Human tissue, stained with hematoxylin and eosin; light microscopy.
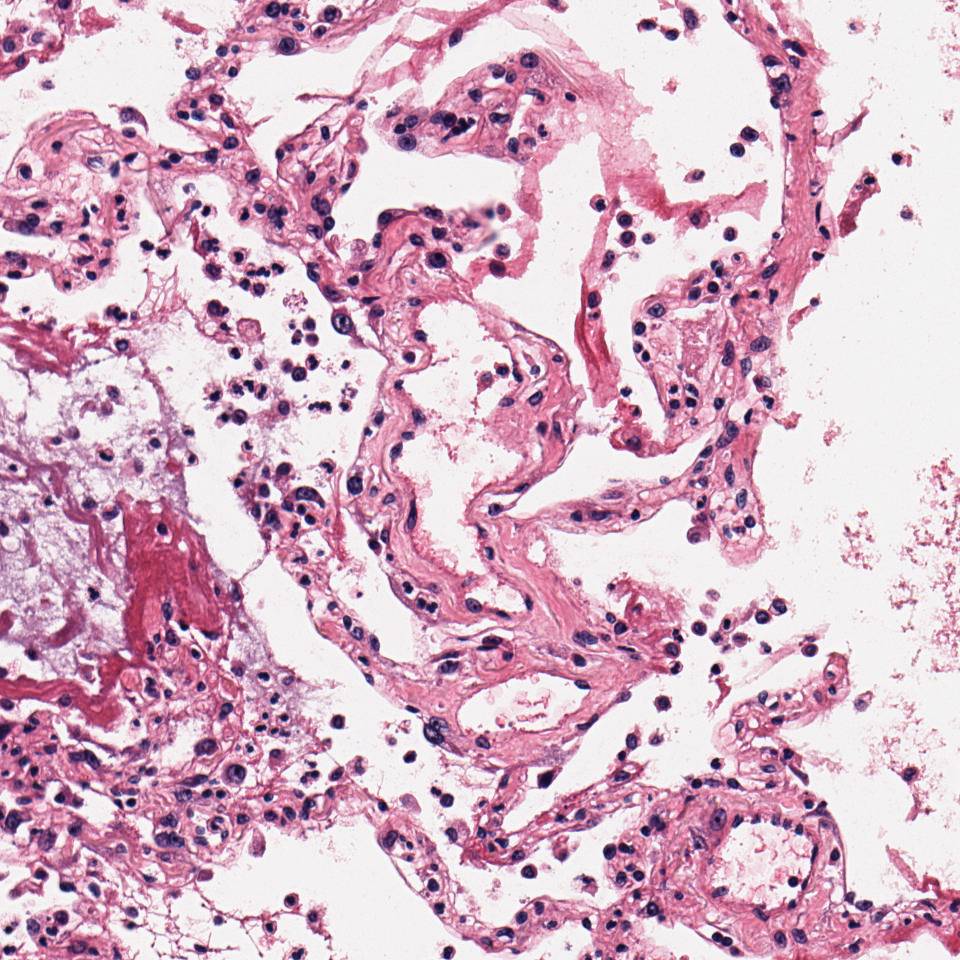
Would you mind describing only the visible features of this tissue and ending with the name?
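What I notice first is a loose network of thin branching septa enclosing open spaces, mostly empty, across the field. The septa look like pale pink fibrous tissue, with small dark oval nuclei along their edges. Single rounded cells with round dark nuclei are scattered within the spaces, more of them left of centre. I find no fat cells anywhere. This is lung.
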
